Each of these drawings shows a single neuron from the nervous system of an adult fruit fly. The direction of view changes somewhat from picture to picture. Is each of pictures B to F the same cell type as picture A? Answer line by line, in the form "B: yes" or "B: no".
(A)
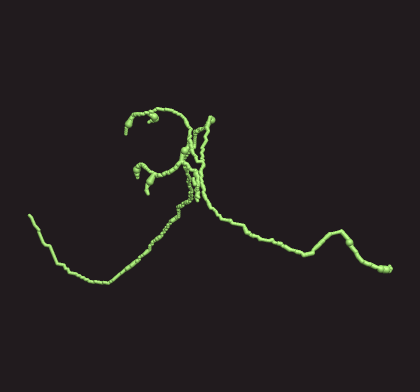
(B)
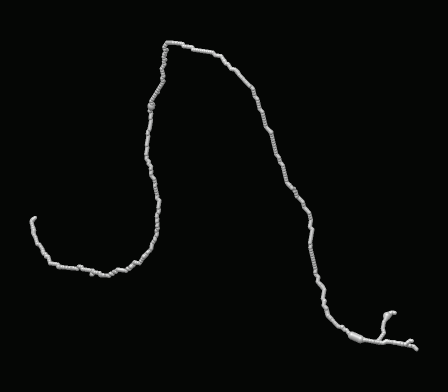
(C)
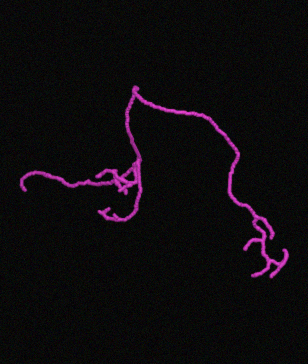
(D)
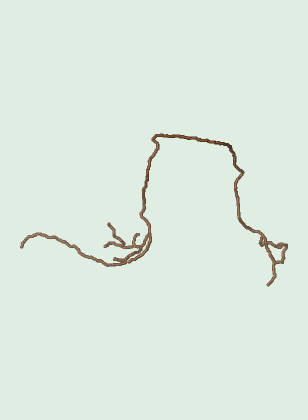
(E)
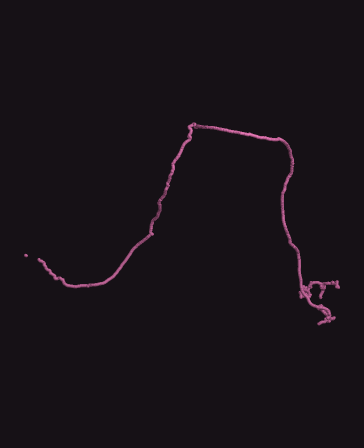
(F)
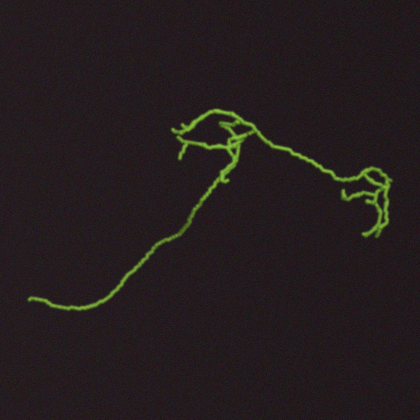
B: no
C: no
D: no
E: no
F: yes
